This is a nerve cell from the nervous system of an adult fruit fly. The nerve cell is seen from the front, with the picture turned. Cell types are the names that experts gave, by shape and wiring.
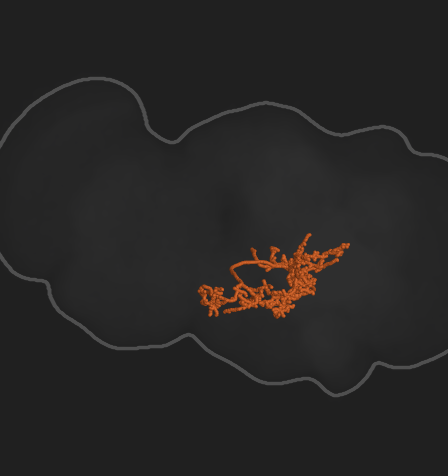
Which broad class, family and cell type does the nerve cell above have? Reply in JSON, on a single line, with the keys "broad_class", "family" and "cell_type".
{"broad_class": "central-brain intrinsic neuron", "family": "hemilineage VLPl&p1_posterior", "cell_type": "aIPg_m1"}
